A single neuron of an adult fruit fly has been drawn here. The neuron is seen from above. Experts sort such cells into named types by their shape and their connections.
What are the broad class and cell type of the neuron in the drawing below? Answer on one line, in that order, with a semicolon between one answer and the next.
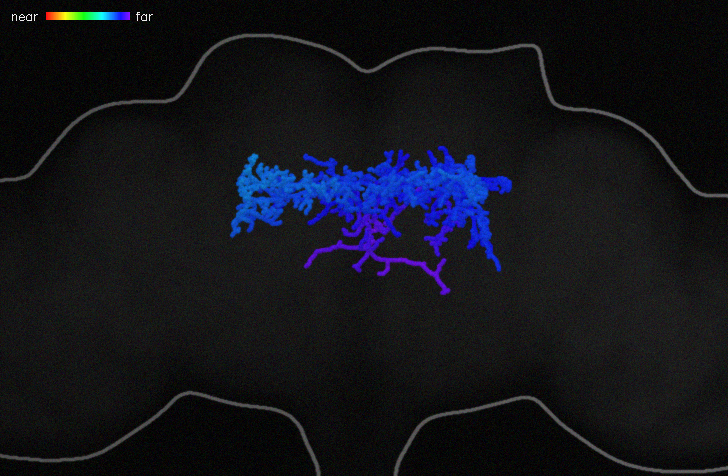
central-brain intrinsic neuron; GNG025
